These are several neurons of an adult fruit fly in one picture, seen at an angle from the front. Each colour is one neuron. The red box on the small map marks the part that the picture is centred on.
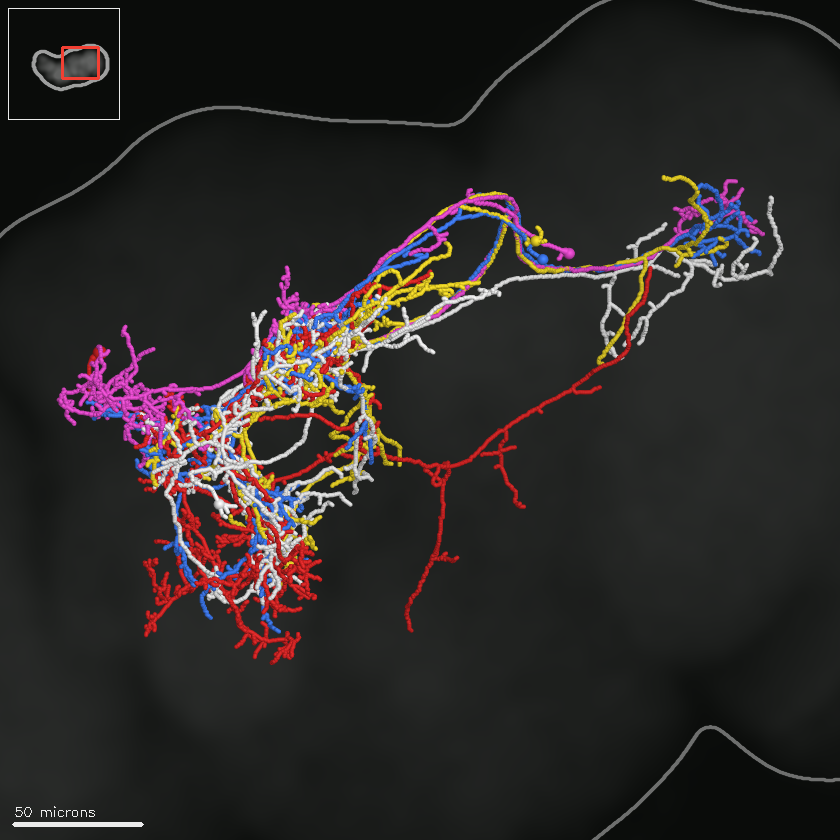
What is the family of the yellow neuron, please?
hemilineage SMPad1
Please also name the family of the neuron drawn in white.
hemilineage VLPl&d1_dorsal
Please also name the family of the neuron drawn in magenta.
hemilineage SMPad1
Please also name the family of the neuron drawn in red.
hemilineage DL1_ventral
